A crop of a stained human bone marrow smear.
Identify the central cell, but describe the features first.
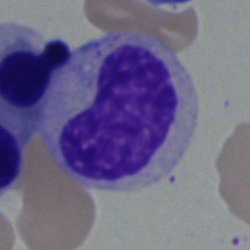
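The central cell has a roughly round, smooth-edged outline. Its bean-shaped nucleus is indented on one side and lies toward the right, leaving a wider band of cytoplasm on the left. No distinct granules are visible in the cytoplasm. This cell is a metamyelocyte.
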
